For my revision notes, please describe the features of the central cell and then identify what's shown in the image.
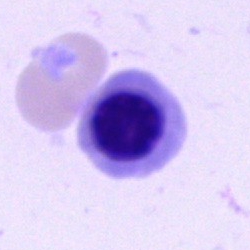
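Dense, dark purple chromatin runs right through the nucleus. The cytoplasmic rim looks wider on the right side of the nucleus than on the left. I can find no granules in the cytoplasm, and no vacuoles either. What I'm looking at is an erythroblast.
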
